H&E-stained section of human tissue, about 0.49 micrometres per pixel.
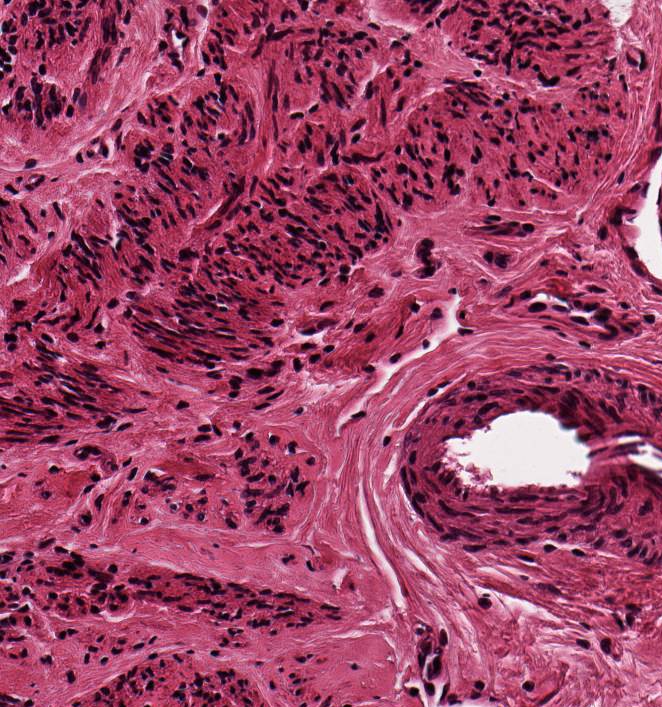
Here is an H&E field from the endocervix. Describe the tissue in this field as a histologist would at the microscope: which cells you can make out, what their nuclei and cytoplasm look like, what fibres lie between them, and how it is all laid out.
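Smooth muscle bundles oriented in many different directions make up most of the field, some cut lengthwise and some across. Their cytoplasm is deeply eosinophilic, and the cells carry dark, elongated, spindle-shaped nuclei with blunt ends. On the right side, concentrically arranged smooth muscle encircles an empty white lumen.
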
